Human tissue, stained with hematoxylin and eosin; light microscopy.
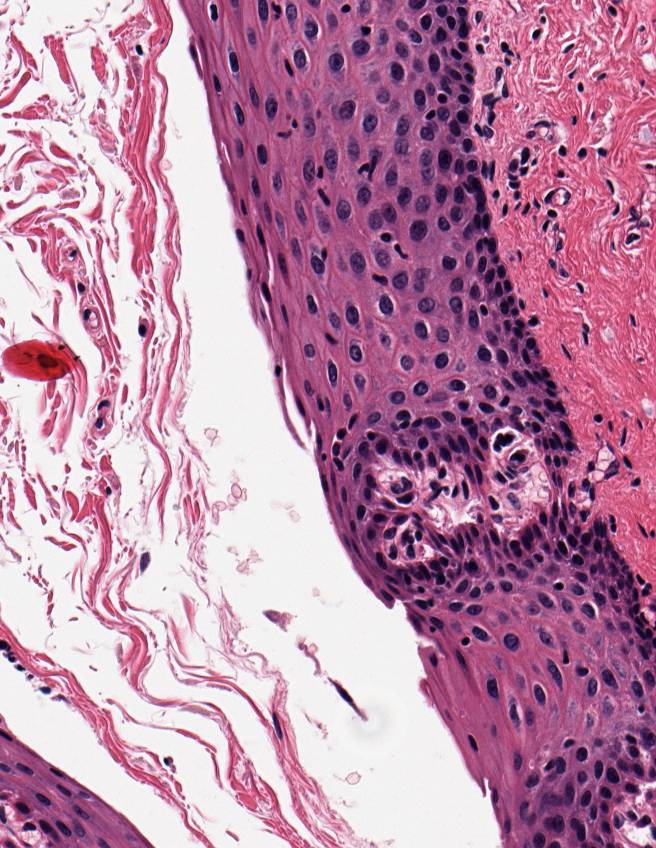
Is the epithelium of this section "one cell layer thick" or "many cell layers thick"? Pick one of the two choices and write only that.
Many cell layers thick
